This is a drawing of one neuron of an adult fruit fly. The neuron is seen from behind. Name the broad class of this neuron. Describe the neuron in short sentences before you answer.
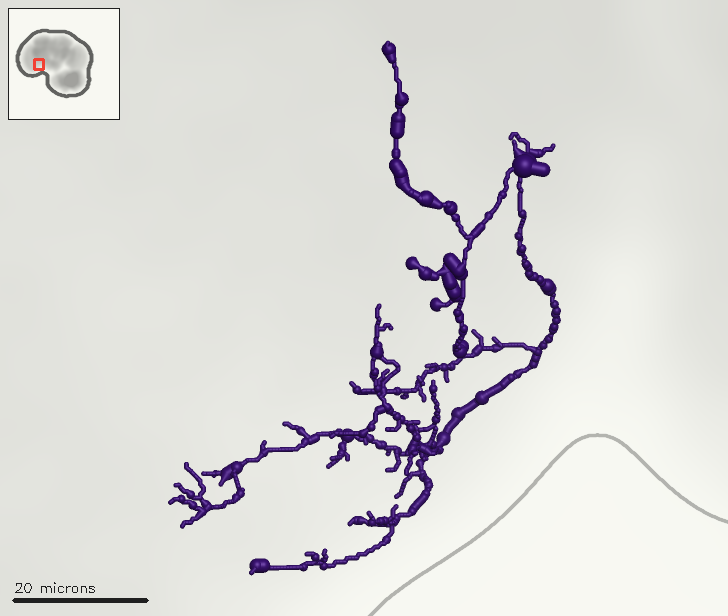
The cell body can be seen at the upper right of the picture. By the scale bar it is about 80 microns tall in this view. Dozens of branch ends can be seen. Its broad class is optic-lobe intrinsic neuron.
